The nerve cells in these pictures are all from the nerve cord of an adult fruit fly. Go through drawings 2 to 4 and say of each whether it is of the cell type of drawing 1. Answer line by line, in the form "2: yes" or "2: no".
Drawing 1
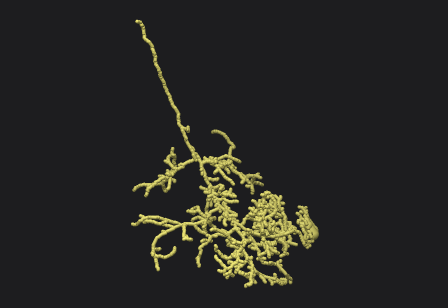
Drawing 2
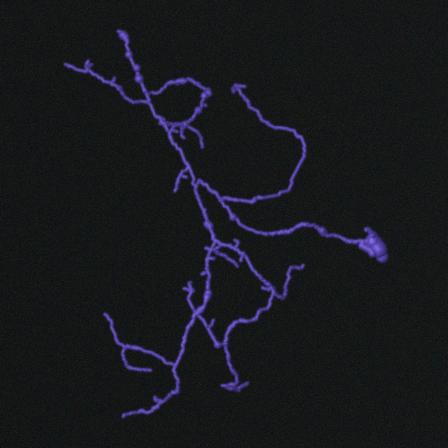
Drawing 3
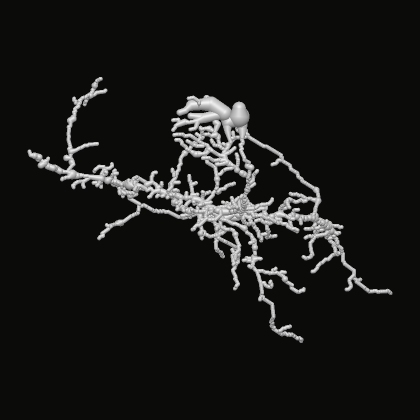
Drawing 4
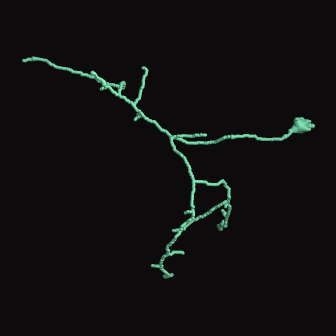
2: yes
3: no
4: yes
